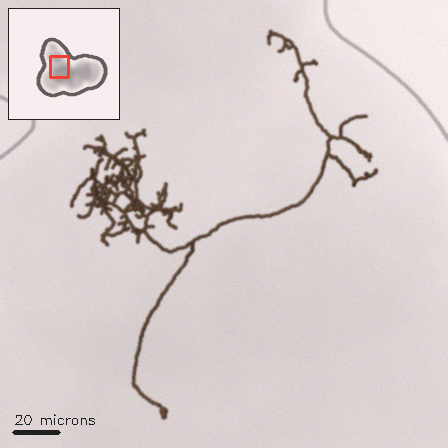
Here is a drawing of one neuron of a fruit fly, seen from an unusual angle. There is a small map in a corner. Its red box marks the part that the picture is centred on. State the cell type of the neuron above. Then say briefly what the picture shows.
Its cell type is IN07B081. Its broad class is nerve-cord intrinsic neuron. By the scale bar it is about 170 microns tall in this view. The picture shows dozens of branch ends.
